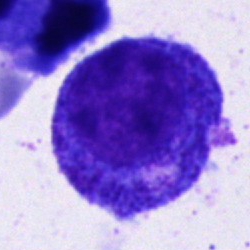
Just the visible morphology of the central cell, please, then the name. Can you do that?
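Look first at the cytoplasm around the nucleus: its rim is wider below the nucleus than above it. Just beneath the nucleus you can see a pale pinkish area. Now move to the lower left, where the cytoplasm looks coarsely mottled. Against the right edge of the cell sits a small pale purple fragment. This cell is a promyelocyte.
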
